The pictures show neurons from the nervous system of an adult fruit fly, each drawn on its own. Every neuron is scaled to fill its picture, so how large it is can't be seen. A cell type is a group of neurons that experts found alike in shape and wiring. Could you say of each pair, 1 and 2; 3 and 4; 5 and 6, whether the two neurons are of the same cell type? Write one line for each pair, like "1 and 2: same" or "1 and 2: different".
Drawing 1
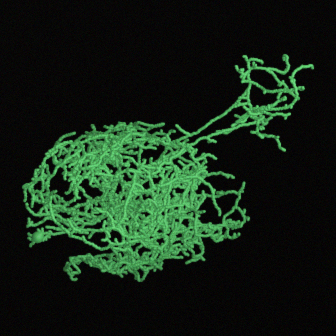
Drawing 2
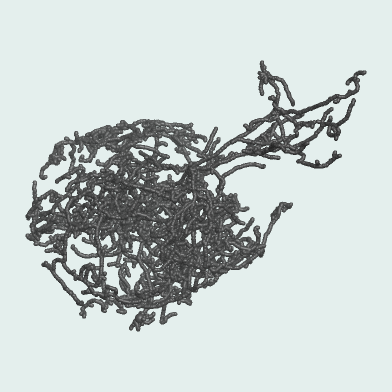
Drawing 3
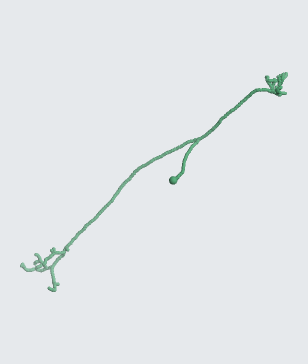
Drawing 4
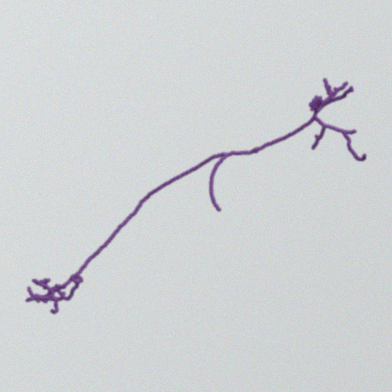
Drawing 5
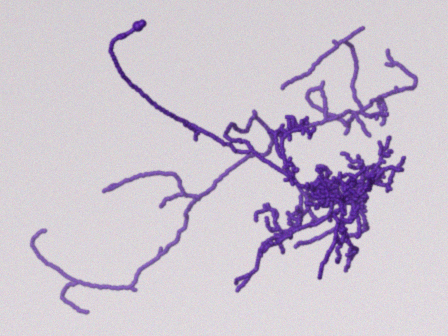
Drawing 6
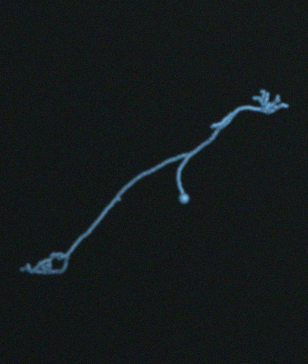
1 and 2: same
3 and 4: same
5 and 6: different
